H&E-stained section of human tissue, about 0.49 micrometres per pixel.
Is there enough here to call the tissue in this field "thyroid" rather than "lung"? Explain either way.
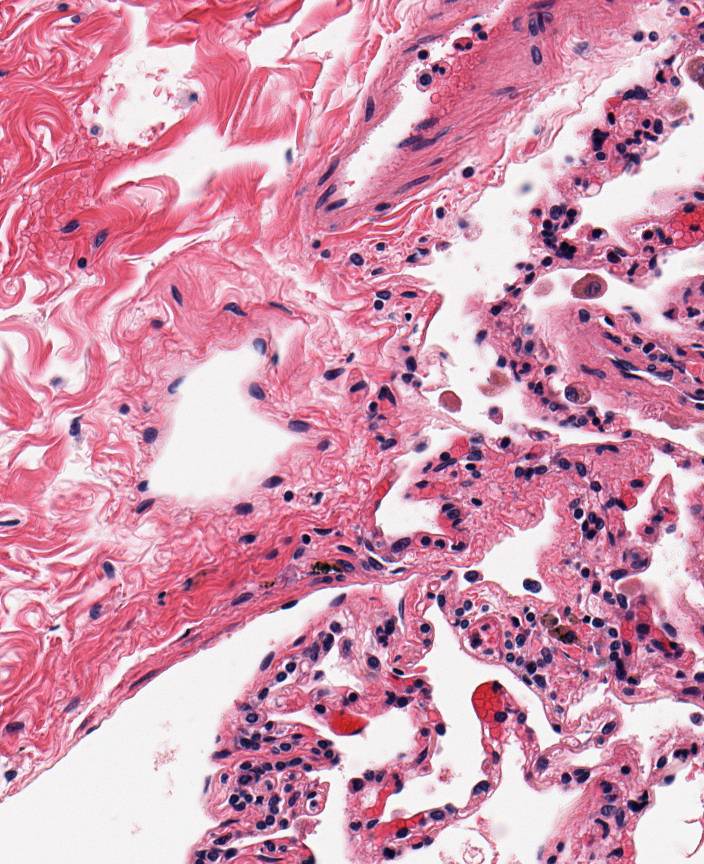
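This is lung.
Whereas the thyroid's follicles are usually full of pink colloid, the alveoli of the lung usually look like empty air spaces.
Here, see how thin branching alveolar septa fill the right and lower part of the field; the capillaries within them at lower right contain bright red erythrocytes. Dense, wavy, pink collagen with sparse, elongated, spindle-shaped nuclei fills the left and upper part. Just below the centre, a small cluster of black granular pigment lies at the border between the collagen and the septa.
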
